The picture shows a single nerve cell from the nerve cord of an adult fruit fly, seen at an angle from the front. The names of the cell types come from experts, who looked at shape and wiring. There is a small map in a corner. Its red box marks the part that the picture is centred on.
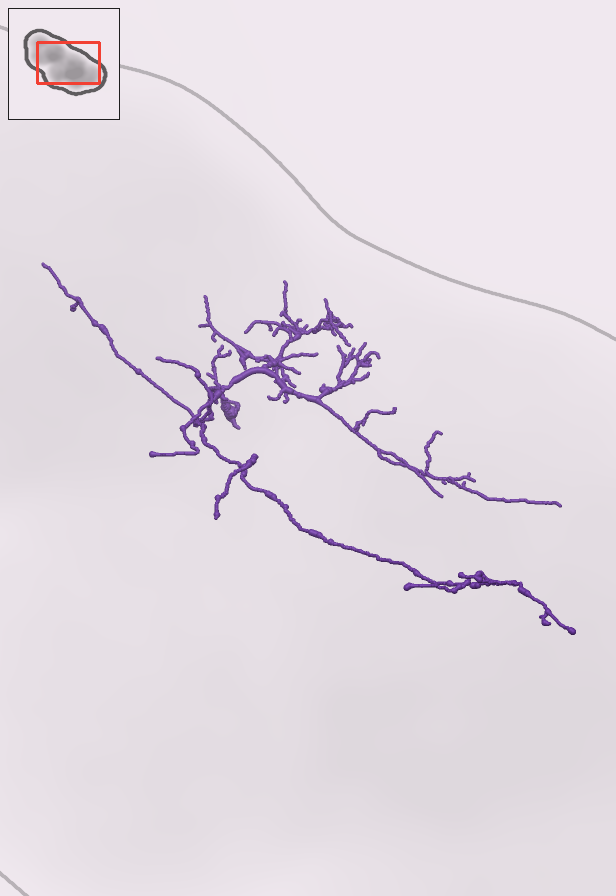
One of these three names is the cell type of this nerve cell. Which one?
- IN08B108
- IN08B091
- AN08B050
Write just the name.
IN08B091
